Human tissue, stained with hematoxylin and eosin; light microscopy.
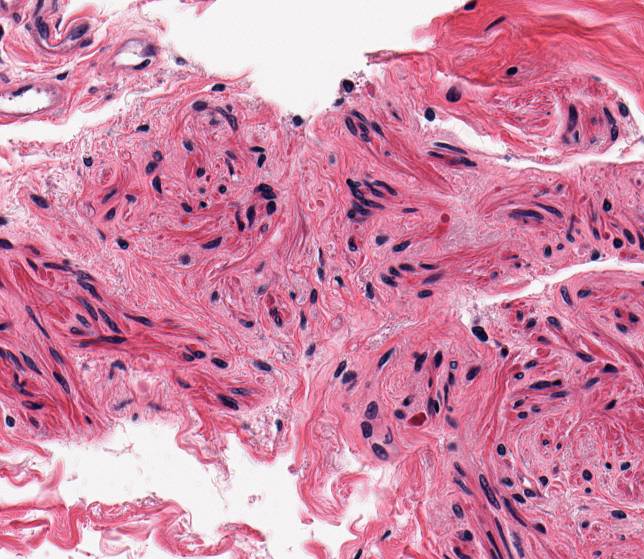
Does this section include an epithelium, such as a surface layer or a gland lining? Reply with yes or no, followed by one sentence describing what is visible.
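No. No epithelium is present anywhere in the field.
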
